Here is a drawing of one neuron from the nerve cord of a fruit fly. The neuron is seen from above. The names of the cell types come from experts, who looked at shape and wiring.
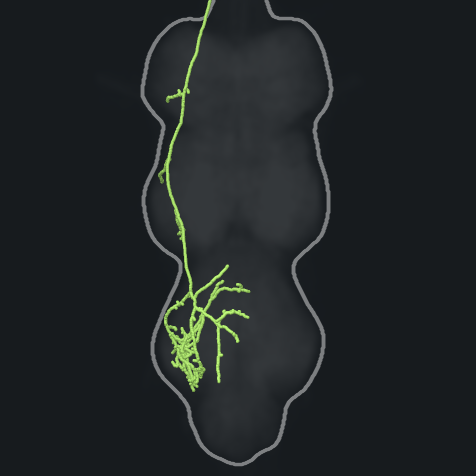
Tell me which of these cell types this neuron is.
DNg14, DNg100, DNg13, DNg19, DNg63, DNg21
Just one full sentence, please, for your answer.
This neuron is a cell of type DNg14.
